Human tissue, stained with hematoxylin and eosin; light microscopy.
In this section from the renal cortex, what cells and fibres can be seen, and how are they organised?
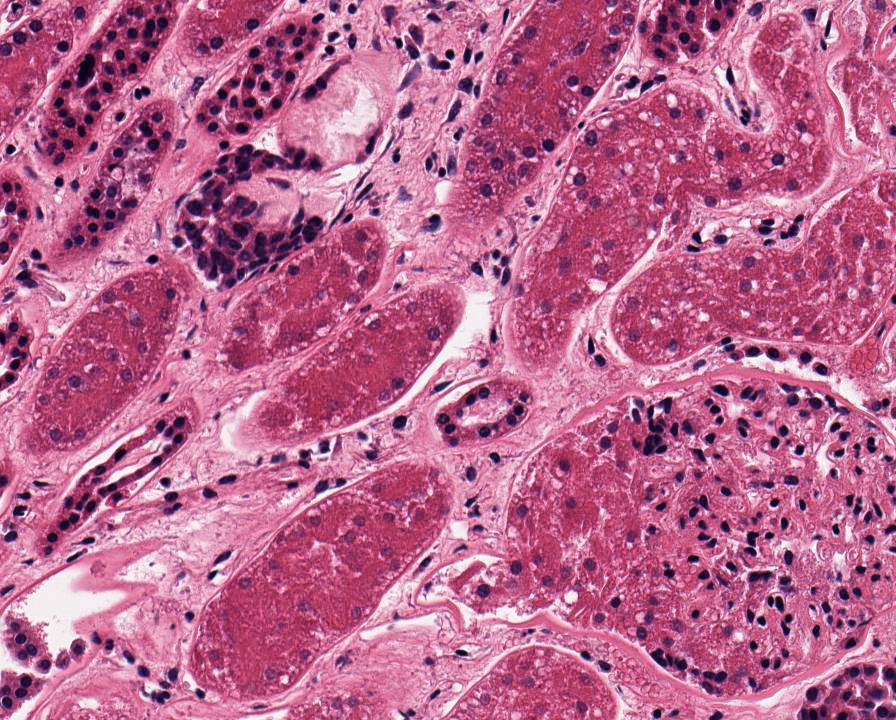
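Pattern first: rounded to elongated cell nests fill the field, separated by stroma bands. Cells next: most have abundant granular eosinophilic cytoplasm. Nuclei: more crowded and darker in the large lower-right nest than in the nests at left. Stroma: loose, pink, fibrillar, with scattered spindle-shaped nuclei.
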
